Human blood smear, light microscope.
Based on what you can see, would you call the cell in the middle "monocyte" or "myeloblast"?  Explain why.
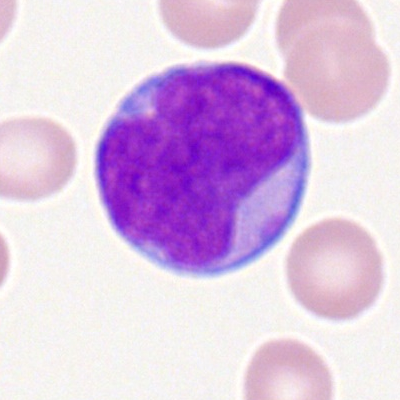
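Myeloblast is the answer. The cytoplasm forms a thin rim, widest at the lower right, pale blue-grey with a deeper blue edge.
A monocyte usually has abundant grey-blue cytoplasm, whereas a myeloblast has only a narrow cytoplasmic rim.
The nucleus fills most of the cell and has a small notch in its upper-left border.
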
